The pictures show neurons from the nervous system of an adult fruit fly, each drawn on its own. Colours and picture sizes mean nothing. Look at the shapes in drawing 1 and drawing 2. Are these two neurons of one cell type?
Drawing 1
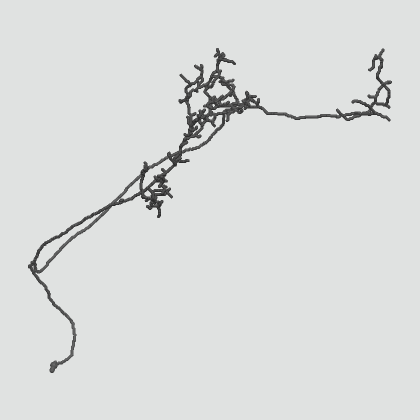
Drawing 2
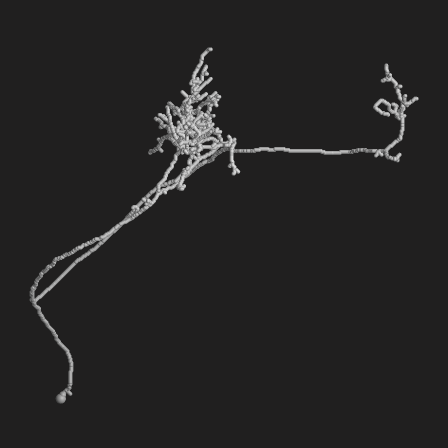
no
